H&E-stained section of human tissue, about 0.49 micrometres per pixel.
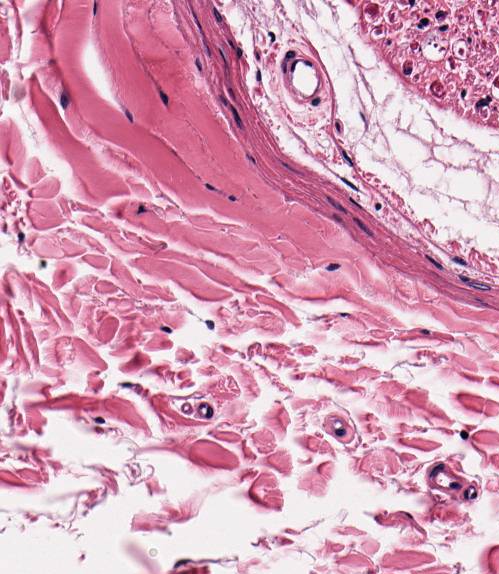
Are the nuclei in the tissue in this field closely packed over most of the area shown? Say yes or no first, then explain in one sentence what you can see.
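No. The nuclei in the diagonal band are sparse, dark and elongated, lying parallel to the fibres.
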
